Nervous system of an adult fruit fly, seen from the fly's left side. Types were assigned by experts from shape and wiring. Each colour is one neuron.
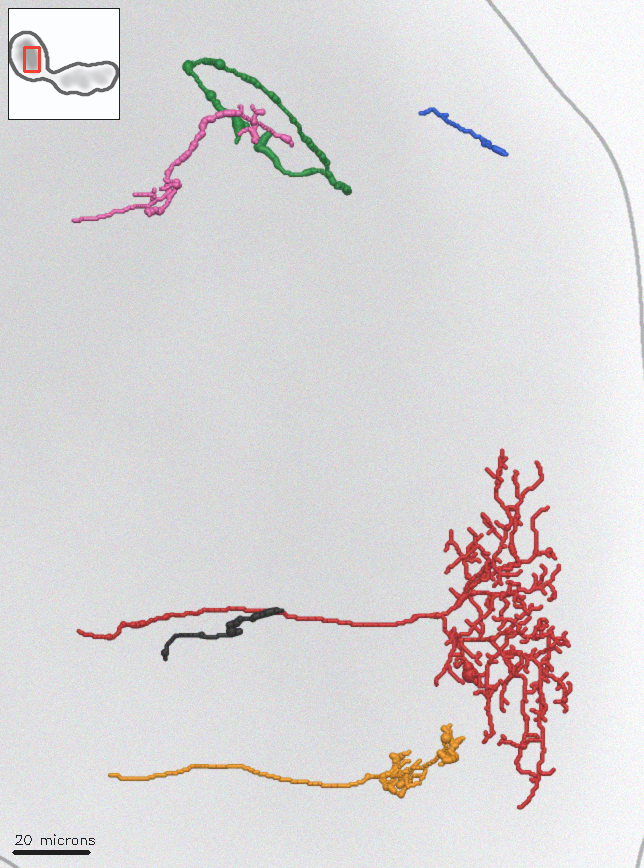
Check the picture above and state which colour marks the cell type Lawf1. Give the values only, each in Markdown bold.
**red**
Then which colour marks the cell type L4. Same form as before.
**pink**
